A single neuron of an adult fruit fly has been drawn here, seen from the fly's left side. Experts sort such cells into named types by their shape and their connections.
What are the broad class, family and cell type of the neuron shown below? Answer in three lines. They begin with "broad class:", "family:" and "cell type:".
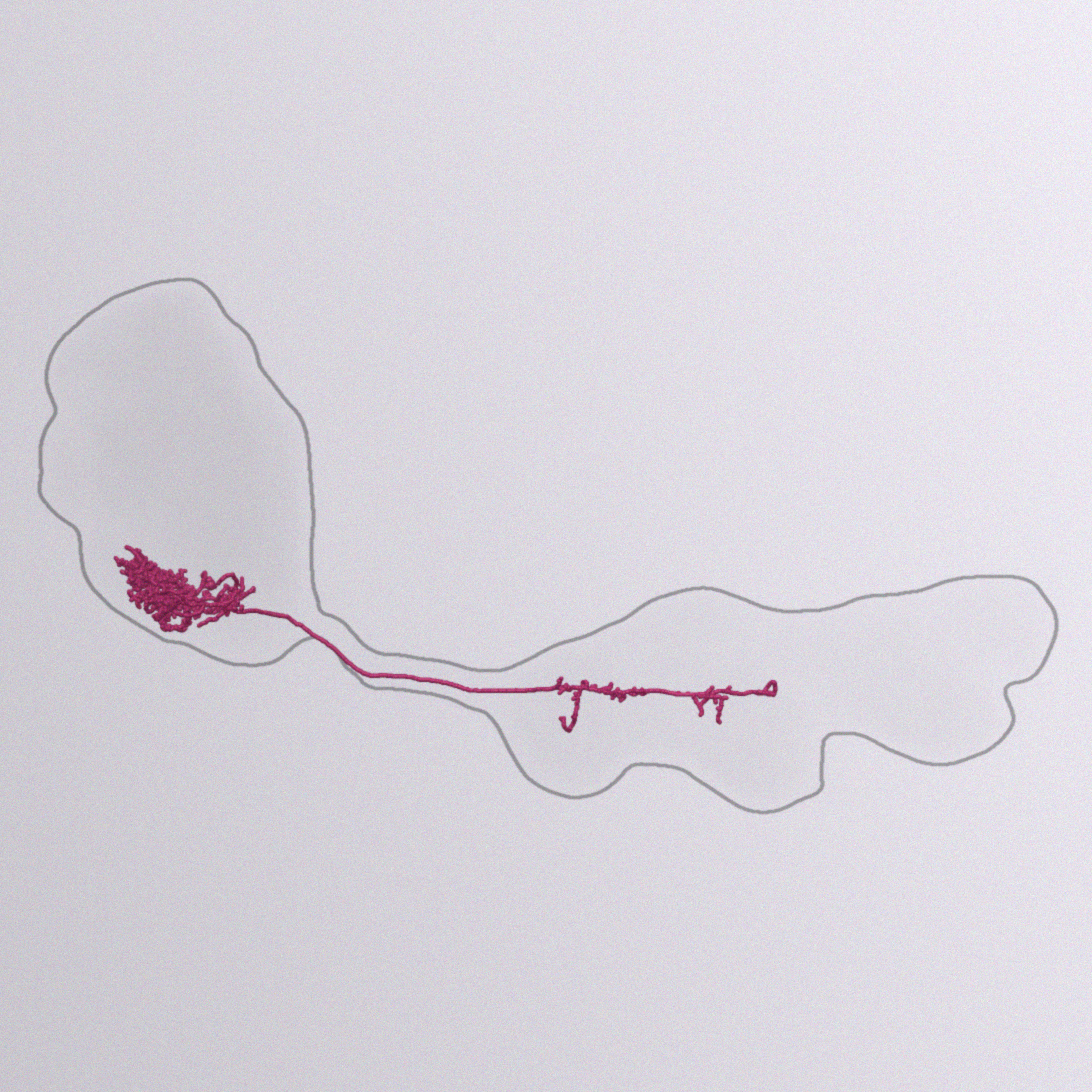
broad class: descending neuron
family: DNge
cell type: DNge080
